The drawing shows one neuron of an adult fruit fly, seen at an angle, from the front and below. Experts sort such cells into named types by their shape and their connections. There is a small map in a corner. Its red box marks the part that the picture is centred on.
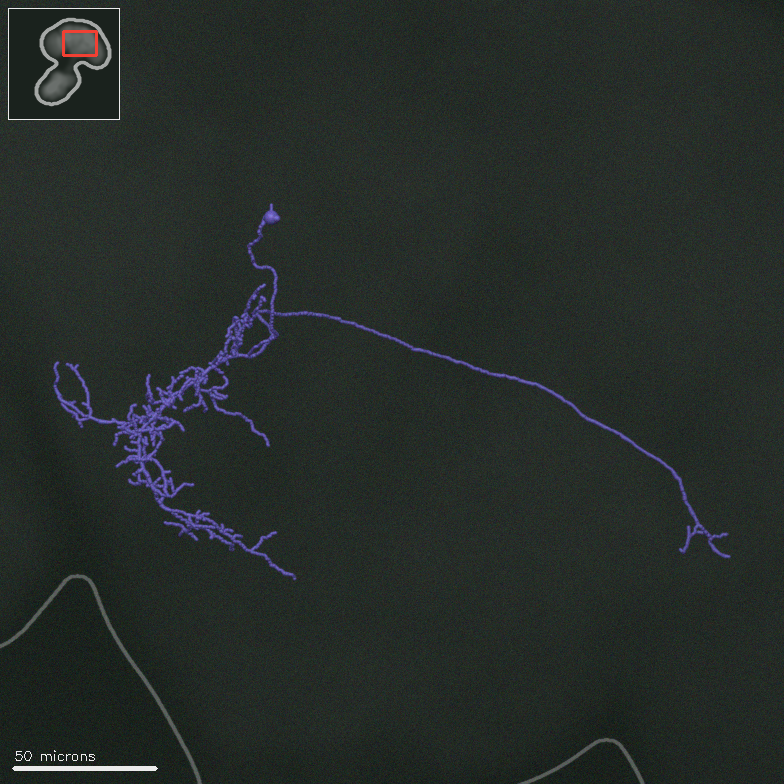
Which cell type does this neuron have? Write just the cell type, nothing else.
CB1702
